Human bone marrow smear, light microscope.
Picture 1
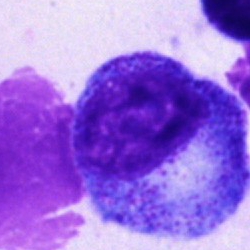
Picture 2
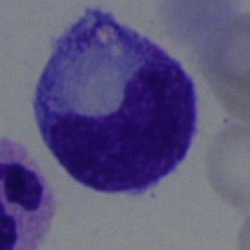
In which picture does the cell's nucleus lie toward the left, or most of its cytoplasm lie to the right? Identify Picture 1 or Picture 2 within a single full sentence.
Toward the left lies the nucleus of the cell in picture 1.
